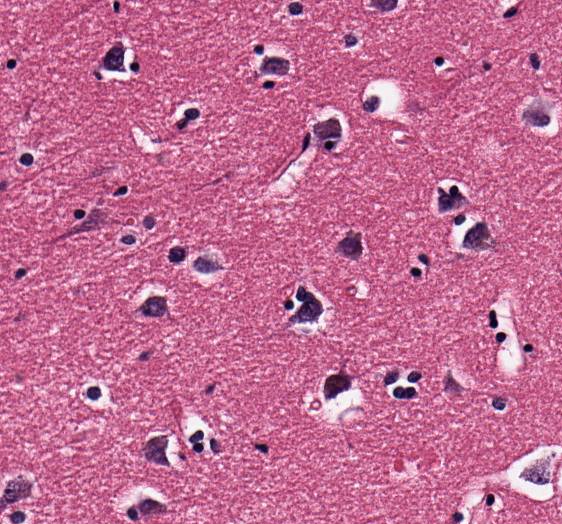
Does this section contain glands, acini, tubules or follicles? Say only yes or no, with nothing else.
No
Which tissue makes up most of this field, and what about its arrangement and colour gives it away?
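Tissue: cerebral cortex. Basis: angular neuronal cell bodies scattered singly across whole field; several with single tapering process from one pole.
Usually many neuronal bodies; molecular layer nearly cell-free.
Small round dark glial nuclei scattered through matrix, some against neuron bodies. Three to four clustered beside one neuron, lower centre.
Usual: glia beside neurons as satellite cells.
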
